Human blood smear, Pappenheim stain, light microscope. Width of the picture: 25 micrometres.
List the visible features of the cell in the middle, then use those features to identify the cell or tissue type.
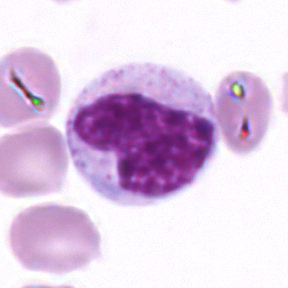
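First, size: the cell is about 13 micrometres across. Next, the nucleus: it measures about 12 by 9 micrometres and fills about 60% of the cell's area. A broad notch on its lower left side gives it a kidney shape. Then the cytoplasm: it is pale grey-blue and forms its broadest rim above the nucleus. Fine pink-red granules are scattered through it. Last, the name: this cell is a metamyelocyte.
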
